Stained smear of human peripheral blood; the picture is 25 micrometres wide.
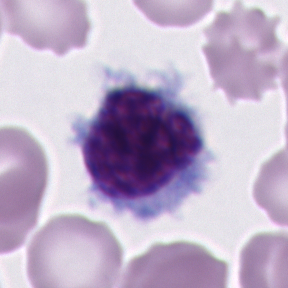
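Hairy cell at the centre of this stained blood smear: roughly round overall, its edge looks ragged, with many fine, hair-like cytoplasmic projections reaching out from the surface. The nucleus seems a single round-to-oval mass, no separate lobes, with dark purple, coarsely clumped chromatin.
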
